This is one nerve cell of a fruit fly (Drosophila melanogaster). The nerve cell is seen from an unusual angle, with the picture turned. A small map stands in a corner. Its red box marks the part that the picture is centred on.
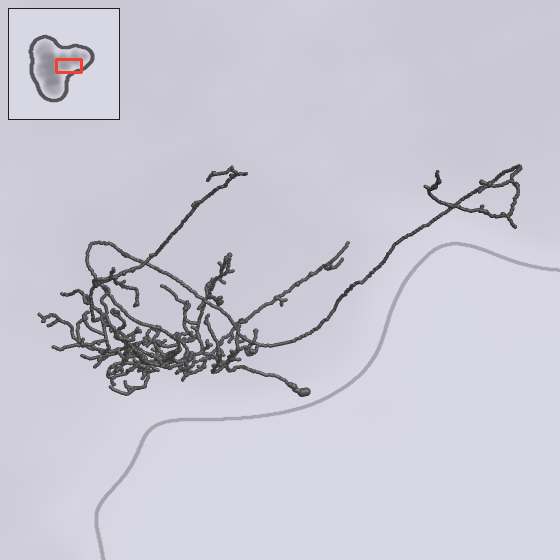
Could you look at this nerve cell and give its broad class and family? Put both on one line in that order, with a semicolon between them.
nerve-cord intrinsic neuron; hemilineage 17A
